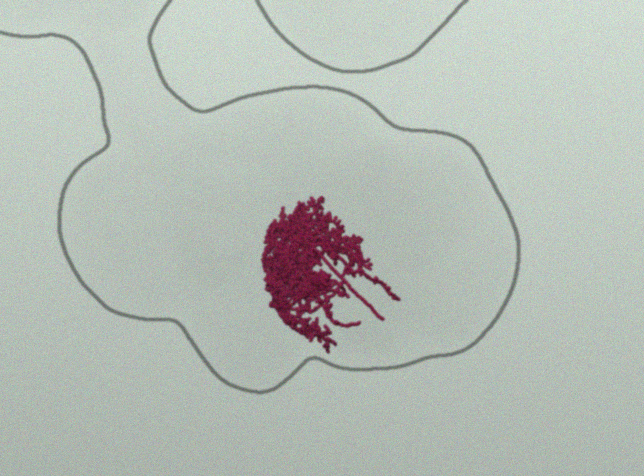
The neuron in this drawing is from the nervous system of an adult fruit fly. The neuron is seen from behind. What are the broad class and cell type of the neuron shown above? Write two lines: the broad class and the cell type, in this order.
motor neuron of the nerve cord
Pleural remotor/abductor MN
